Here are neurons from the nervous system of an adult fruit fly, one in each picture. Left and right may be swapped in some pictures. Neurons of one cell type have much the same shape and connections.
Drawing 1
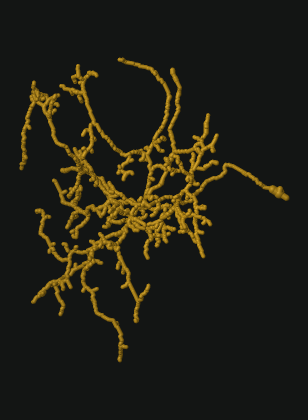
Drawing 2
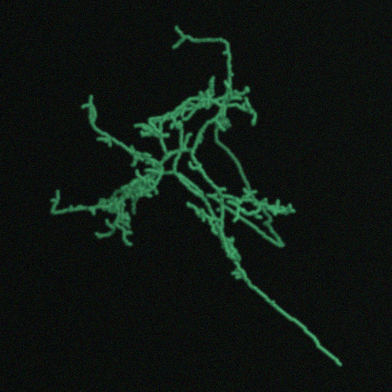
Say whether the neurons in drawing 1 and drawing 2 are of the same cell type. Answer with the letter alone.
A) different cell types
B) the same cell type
B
